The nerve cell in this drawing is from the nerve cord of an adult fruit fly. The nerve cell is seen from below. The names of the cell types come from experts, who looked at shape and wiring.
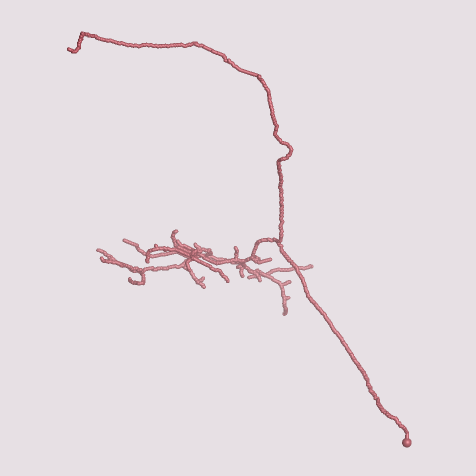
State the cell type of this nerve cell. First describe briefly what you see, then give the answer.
As drawn here it is about as wide as it is tall. This is a nerve-cord intrinsic neuron. The cell type is IN07B099.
